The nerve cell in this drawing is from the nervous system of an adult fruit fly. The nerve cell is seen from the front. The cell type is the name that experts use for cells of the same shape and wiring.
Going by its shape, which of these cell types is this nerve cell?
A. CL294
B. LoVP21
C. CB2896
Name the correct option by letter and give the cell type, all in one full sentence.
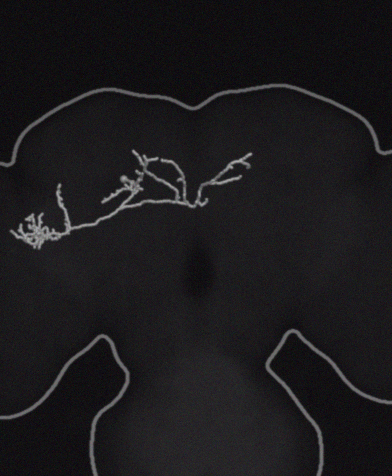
It is LoVP21, given as option B, that the nerve cell is by cell type.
